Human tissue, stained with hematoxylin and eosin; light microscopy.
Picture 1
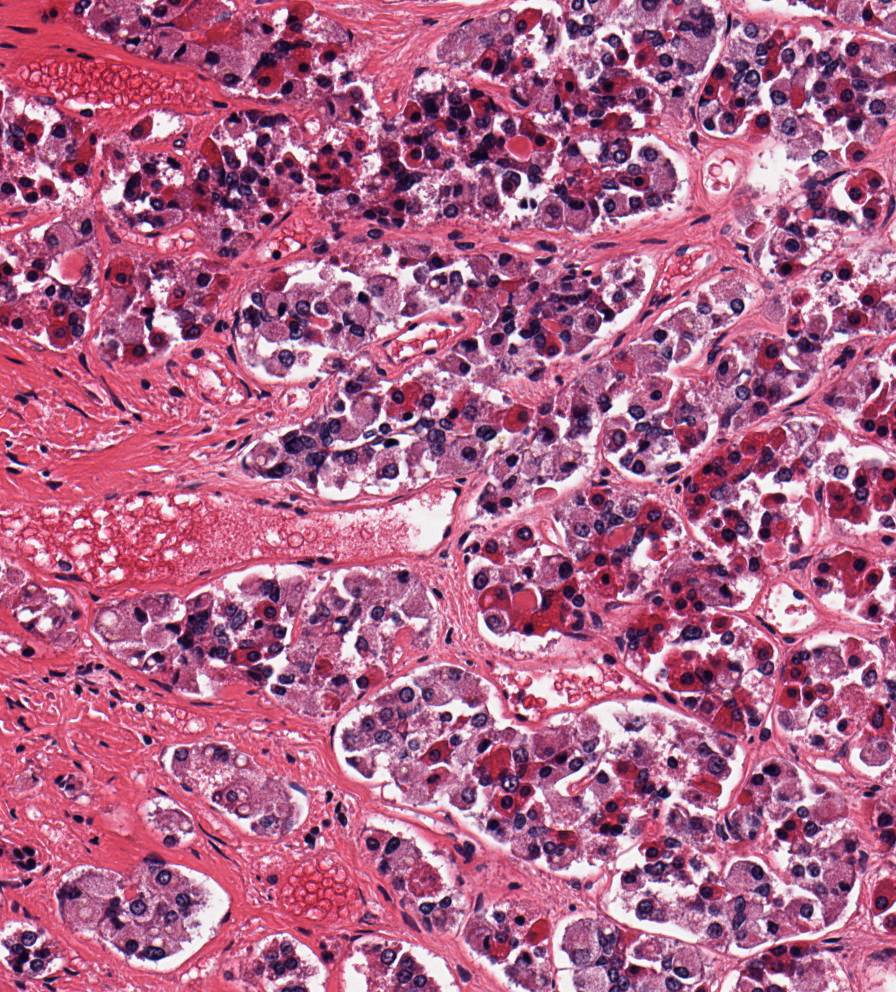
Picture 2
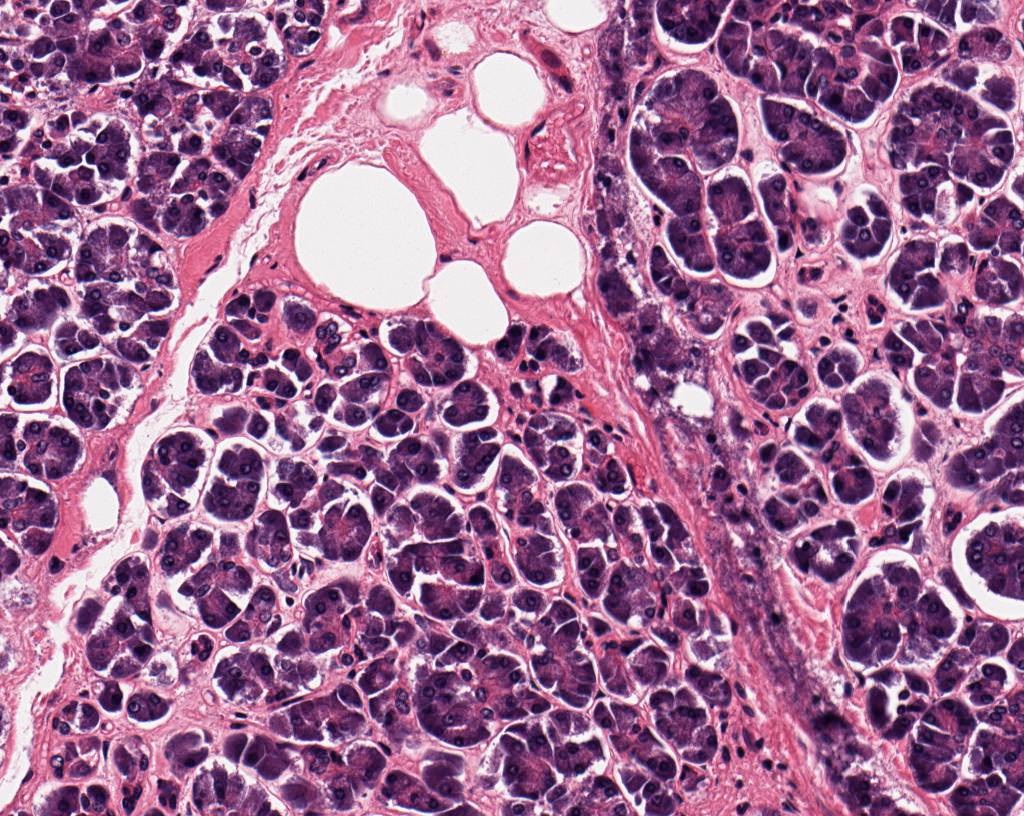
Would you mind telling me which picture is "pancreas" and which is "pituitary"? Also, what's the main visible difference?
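Right, picture 1's pituitary and picture 2's pancreas. Its nests are solid, none with a lumen, and the nuclei are round, dark and fairly uniform; leftward the septa widen into dense pink collagen with spindle-shaped nuclei, and vessels packed with red cells lie in the stroma. In picture 2, pink fibrous septa, one running diagonally from top centre toward lower right, divide tightly packed acini into lobules. Each acinus is a small cluster of pyramidal cells around a tiny central point without an open lumen, deep purple at the base and paler, more pinkish-granular at the apex.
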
